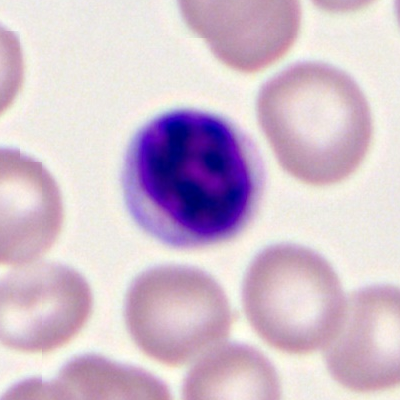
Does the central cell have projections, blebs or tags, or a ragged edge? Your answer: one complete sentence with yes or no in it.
No, it is a smooth edge, not a rough one, that bounds the cell.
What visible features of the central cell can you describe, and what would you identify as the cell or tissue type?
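Nucleus occupies most of the cell; cytoplasm reduced to a thin rim. Chromatin dark purple, coarsely clumped. Nucleoli not visible. Cytoplasm without granules. Cell: lymphocyte.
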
